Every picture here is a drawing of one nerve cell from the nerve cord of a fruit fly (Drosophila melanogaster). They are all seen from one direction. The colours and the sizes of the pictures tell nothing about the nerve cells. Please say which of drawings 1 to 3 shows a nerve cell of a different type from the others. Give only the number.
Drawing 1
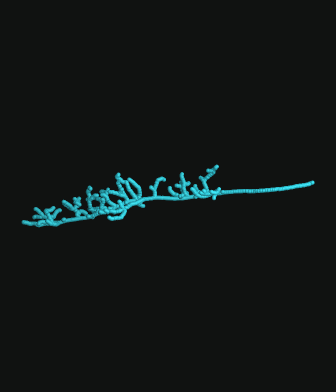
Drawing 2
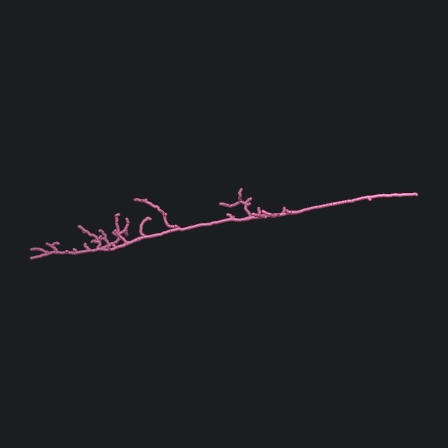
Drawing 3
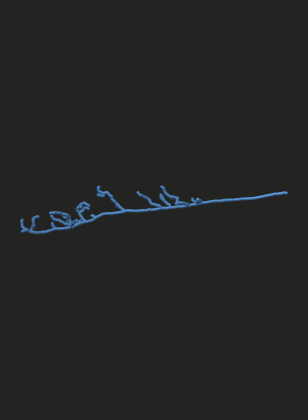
1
